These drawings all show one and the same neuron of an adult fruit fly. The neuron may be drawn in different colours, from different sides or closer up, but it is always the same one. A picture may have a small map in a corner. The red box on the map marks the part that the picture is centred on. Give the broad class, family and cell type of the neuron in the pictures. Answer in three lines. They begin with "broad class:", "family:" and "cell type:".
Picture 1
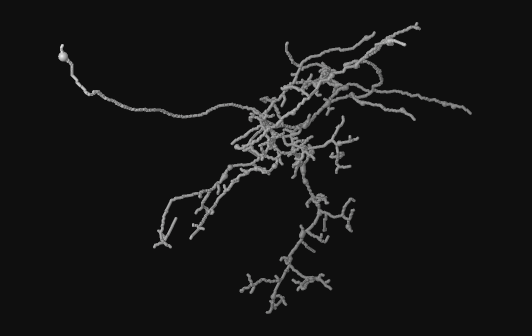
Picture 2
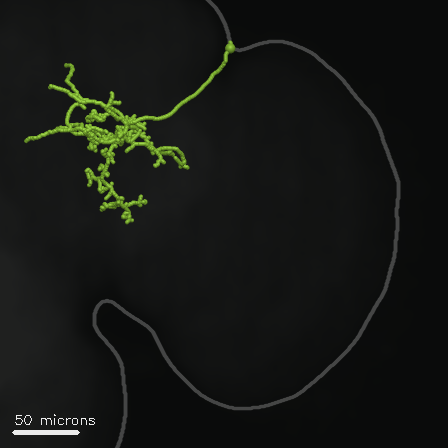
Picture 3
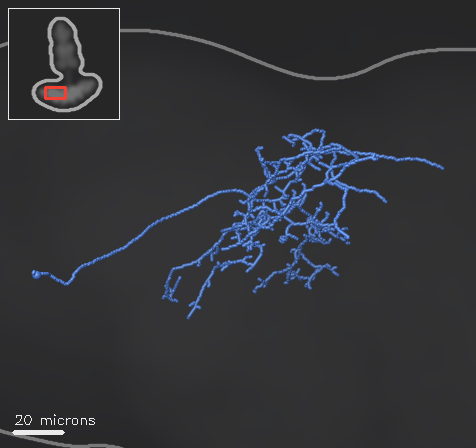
broad class: central-brain intrinsic neuron
family: hemilineage LHl4_posterior
cell type: PLP099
